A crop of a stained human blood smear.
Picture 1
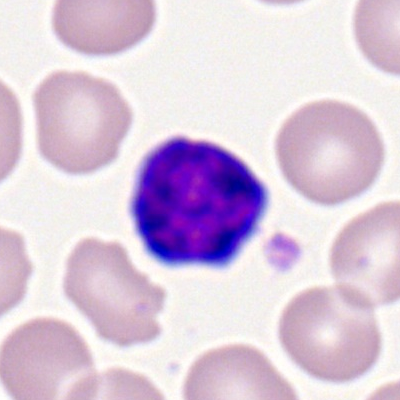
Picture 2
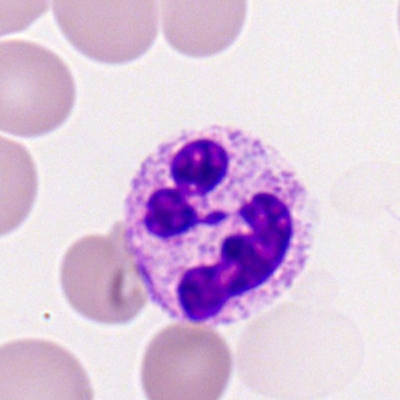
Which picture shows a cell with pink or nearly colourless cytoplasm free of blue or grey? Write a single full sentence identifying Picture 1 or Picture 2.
Within picture 2, the cell's cytoplasm lacks blue and grey and is pink, salmon or almost colourless.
